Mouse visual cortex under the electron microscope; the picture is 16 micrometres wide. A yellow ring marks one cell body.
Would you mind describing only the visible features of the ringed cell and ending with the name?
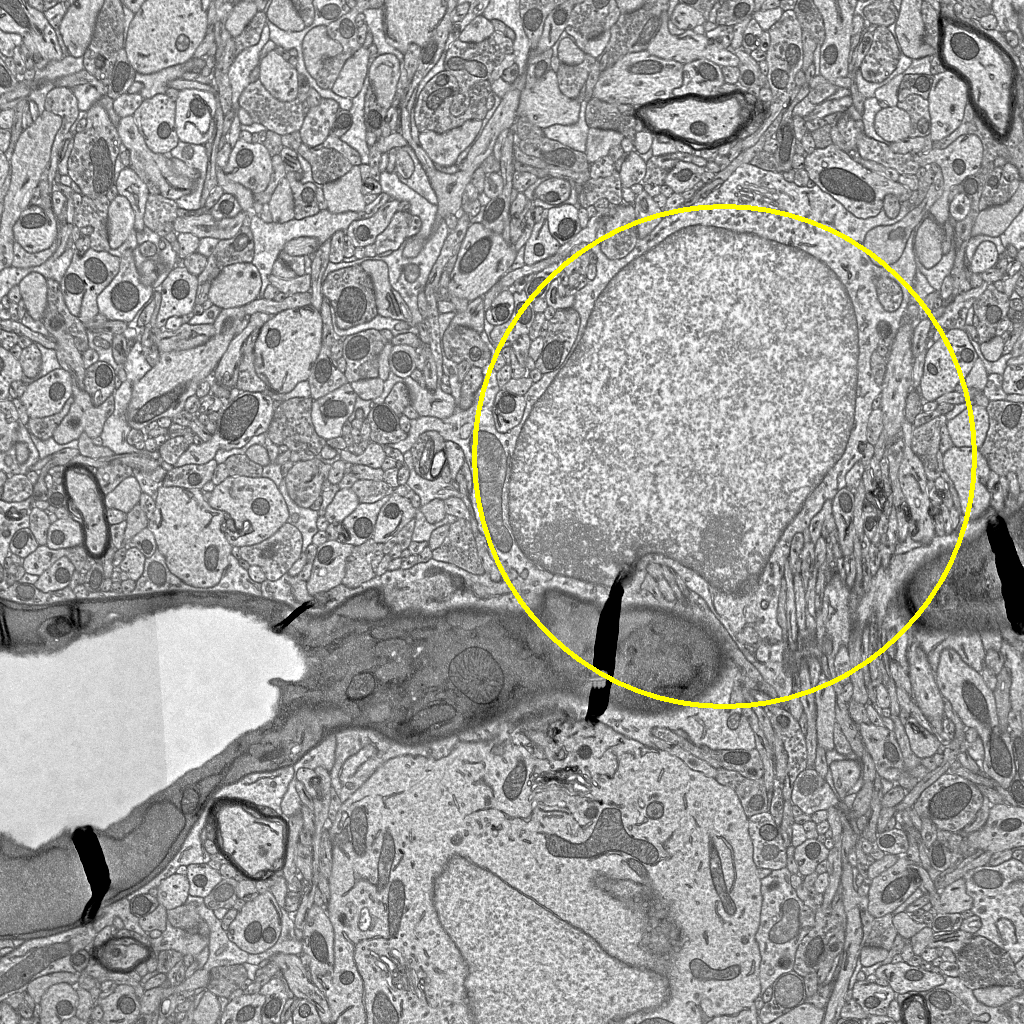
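The nucleus is large and broadly rounded, and its whole outline falls within the picture. Its envelope runs smoothly, with no deep infoldings. Most of the chromatin is pale and finely granular. The cell is an astrocyte.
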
